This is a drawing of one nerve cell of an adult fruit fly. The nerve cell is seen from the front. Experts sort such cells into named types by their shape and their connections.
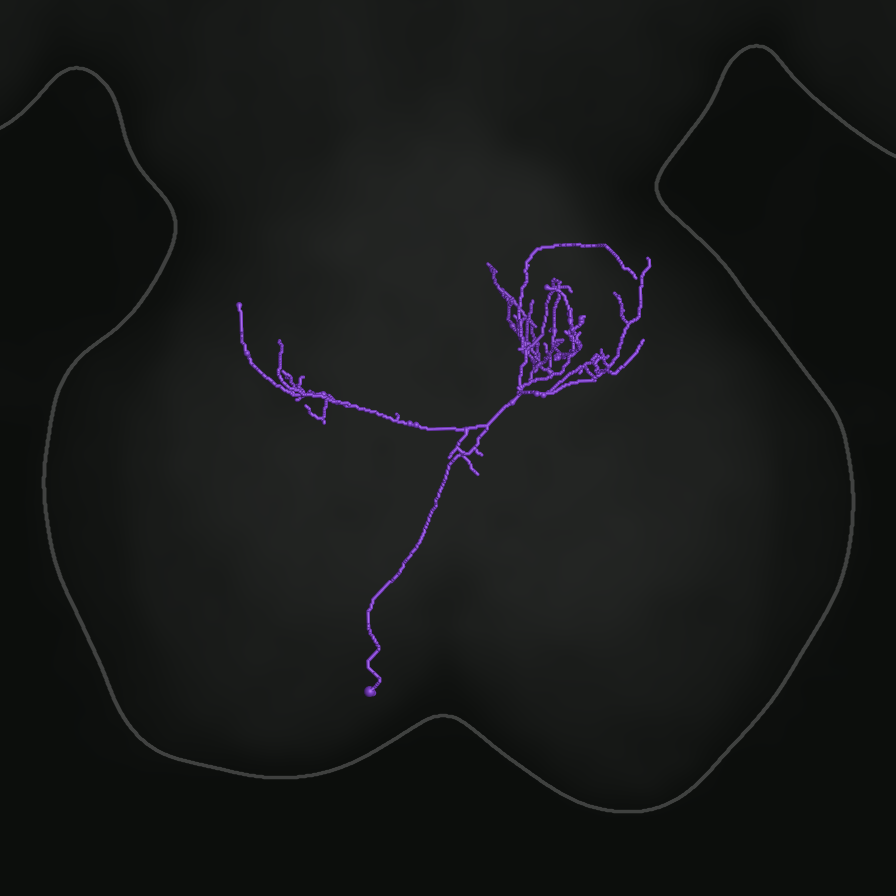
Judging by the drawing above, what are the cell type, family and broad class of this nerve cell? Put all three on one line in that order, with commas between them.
IN06B086, hemilineage 06B, nerve-cord intrinsic neuron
